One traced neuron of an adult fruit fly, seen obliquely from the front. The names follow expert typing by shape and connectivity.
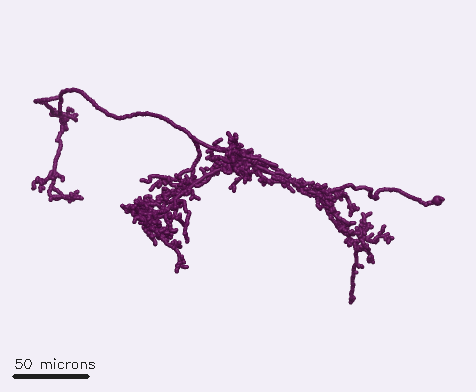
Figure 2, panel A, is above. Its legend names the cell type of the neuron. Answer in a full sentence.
The cell type is LHPV4m1.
